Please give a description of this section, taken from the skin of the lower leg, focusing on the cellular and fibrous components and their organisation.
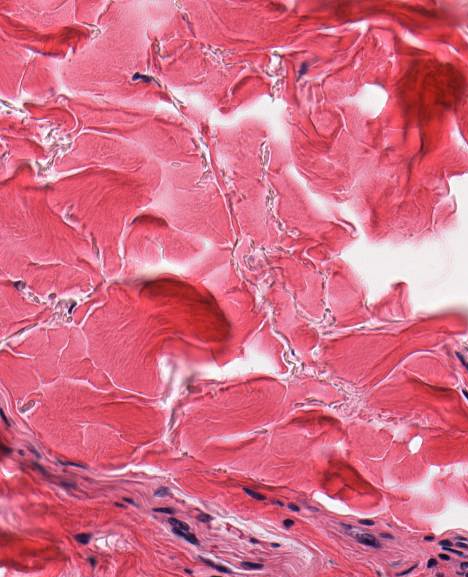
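Large, glassy pink polygonal blocks, closely packed with narrow clefts between, fill most of the field. Nuclei are almost absent from blocks and intervening strands in the upper two-thirds. Along the bottom edge runs a band of denser pink fibrous tissue with dark, elongated nuclei.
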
